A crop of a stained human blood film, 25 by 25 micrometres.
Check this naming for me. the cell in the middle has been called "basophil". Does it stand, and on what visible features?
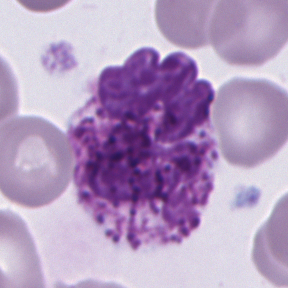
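The granules are not all the same size, which goes with basophil.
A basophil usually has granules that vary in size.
The same feature counts against eosinophil.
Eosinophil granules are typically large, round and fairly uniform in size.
The granules are also coarse, dark purple and unevenly scattered. The nucleus lies in the upper part of the cell, and its chromatin is dense and dark purple. The outline is irregular and ragged along the lower edge, and the cell measures about 18 by 14 micrometres. On balance, basophil is the right name.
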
